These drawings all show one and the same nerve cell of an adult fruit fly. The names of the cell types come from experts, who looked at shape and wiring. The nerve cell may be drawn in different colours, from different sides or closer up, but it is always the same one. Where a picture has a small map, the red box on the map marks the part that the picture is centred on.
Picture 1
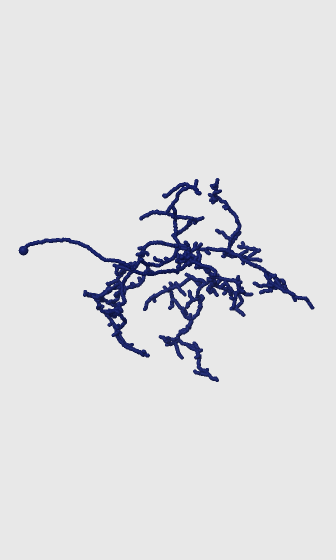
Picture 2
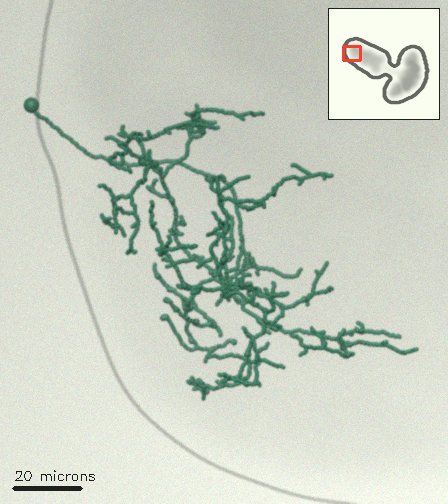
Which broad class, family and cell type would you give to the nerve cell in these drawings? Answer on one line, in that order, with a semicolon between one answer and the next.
nerve-cord intrinsic neuron; hemilineage 20A.22A; IN20A.22A037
